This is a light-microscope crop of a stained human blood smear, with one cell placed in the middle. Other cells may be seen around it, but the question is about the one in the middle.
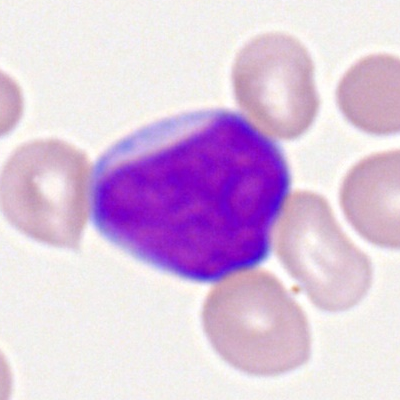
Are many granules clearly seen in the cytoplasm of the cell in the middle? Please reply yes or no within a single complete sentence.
No, the cytoplasm of the cell shows no visible granules.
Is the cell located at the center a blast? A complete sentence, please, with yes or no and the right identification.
Yes, that is right: the middle cell is a blast.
